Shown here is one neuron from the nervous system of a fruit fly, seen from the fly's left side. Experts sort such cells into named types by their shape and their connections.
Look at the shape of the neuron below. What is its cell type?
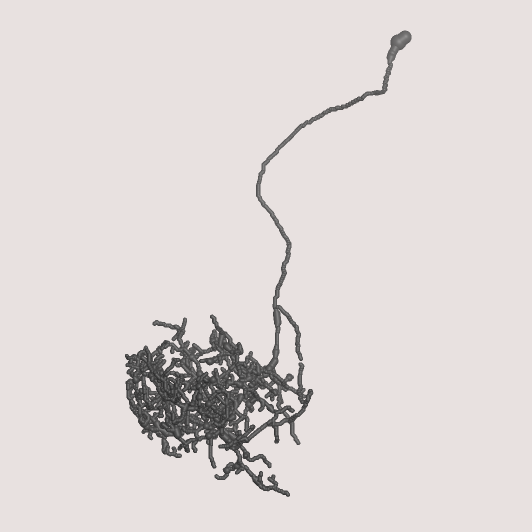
AVLP423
